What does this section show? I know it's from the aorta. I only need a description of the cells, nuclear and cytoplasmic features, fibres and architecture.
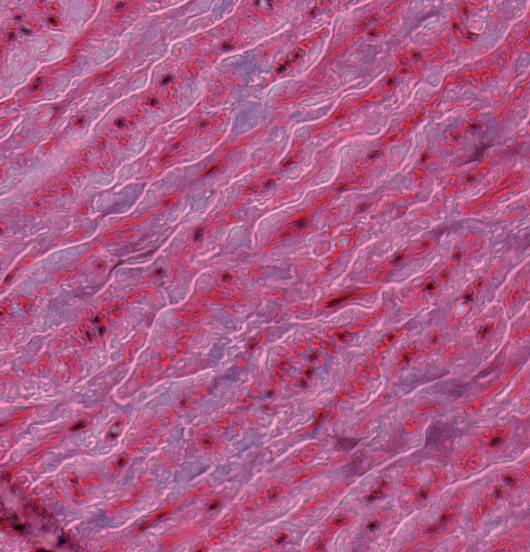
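The fibres run diagonally, from lower left toward upper right, and follow a wavy rather than a straight course. Their cytoplasm stains pink-red with a purplish tinge. Small dark oval nuclei are scattered singly along the fibres throughout the field.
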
